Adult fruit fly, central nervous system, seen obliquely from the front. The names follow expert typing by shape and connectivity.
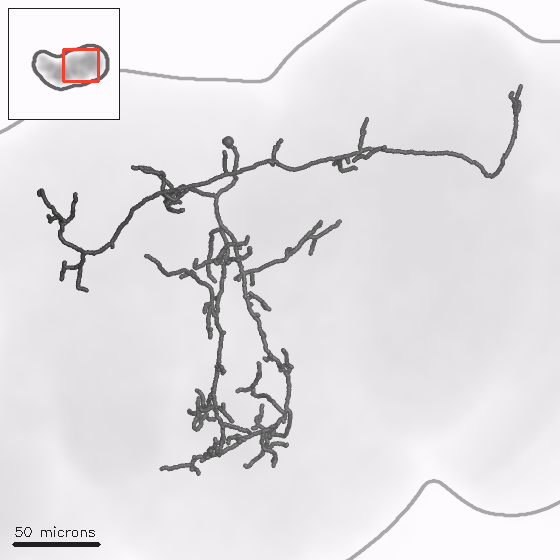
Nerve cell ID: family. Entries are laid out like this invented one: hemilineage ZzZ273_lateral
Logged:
hemilineage DM1_dorsal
